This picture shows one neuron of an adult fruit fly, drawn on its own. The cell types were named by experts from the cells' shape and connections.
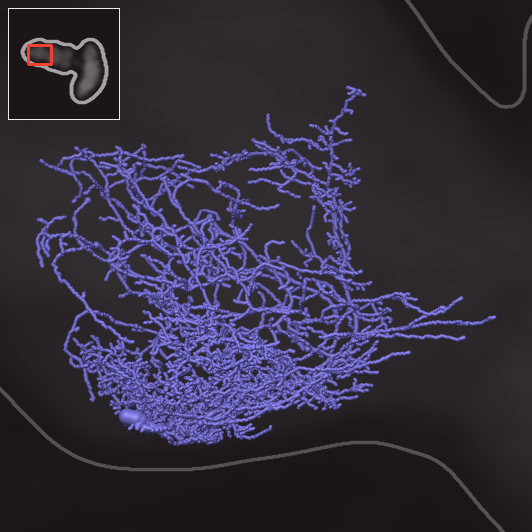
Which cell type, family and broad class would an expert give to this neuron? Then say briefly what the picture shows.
The cell type is IN09A001. Its family is hemilineage 09A. It is a nerve-cord intrinsic neuron. The cell body can be seen at the lower left of the picture. More than a hundred branch ends can be seen.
